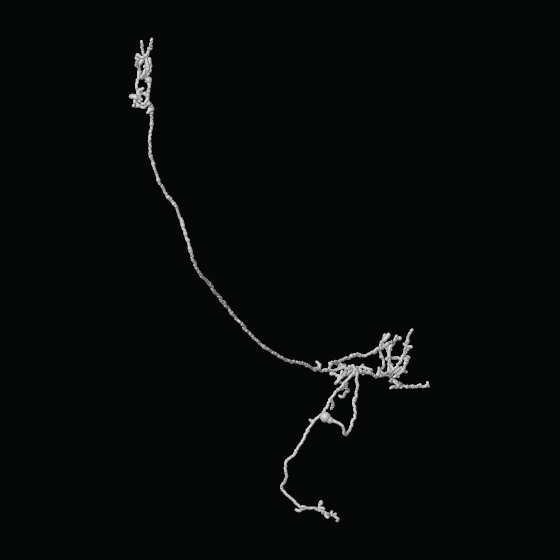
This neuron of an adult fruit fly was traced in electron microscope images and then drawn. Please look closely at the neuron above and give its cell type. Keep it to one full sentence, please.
This neuron belongs to the cell type AN16B078_d.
